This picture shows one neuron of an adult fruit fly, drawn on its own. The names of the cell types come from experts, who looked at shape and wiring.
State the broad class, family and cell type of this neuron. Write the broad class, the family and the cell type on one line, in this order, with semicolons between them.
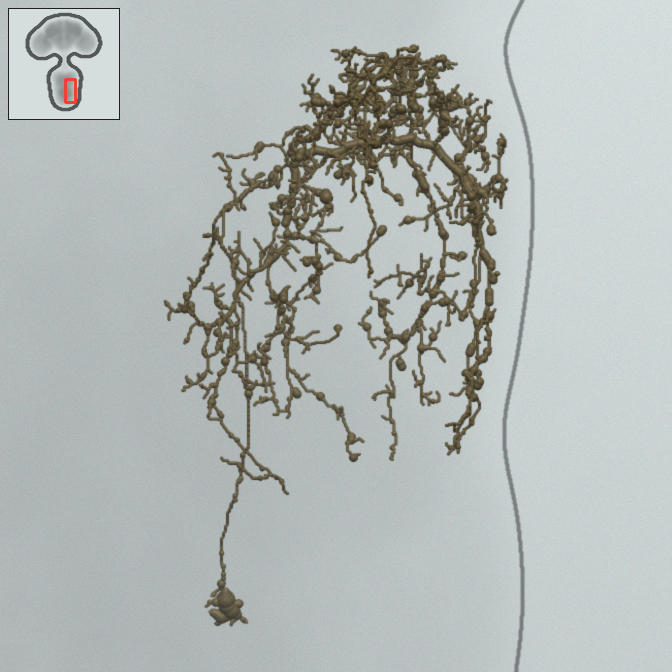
nerve-cord intrinsic neuron; hemilineage 03B; IN03B042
